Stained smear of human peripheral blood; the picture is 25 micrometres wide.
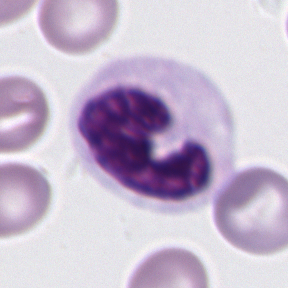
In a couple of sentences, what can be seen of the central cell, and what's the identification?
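A single unsegmented nucleus curves into a C-shaped band, its concave side facing right. Its dark purple chromatin is coarsely clumped, with paler streaks between the clumps. The cytoplasm is plentiful and pale pinkish lilac. This is a band neutrophil.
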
